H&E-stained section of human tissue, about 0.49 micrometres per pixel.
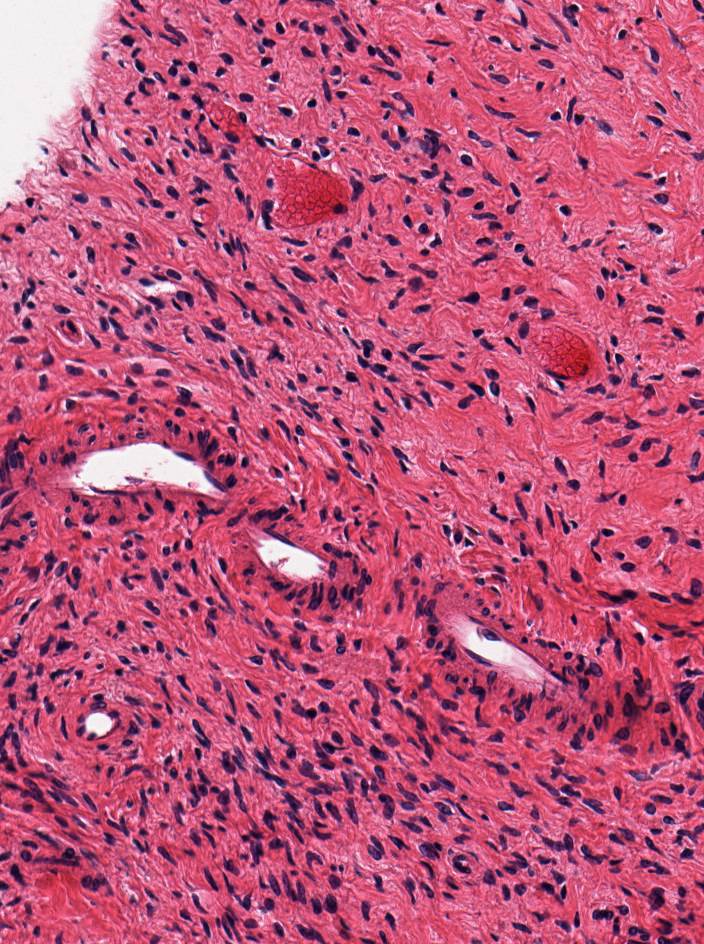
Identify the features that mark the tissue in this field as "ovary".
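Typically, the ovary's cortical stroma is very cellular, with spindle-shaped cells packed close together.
That goes with this field: a fairly cellular sheet of spindle cells in pink fibrillary stroma, nuclei dark-staining and elongated to oval.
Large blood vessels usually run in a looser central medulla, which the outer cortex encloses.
Here, instead, spindle cells crowd more densely around the vessels, curving concentrically about them, while two compact clusters of red blood cells lie in the upper half, one upper centre, one to the right.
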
